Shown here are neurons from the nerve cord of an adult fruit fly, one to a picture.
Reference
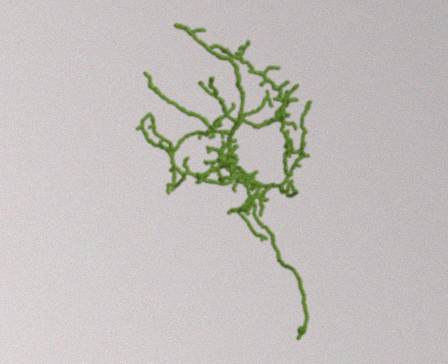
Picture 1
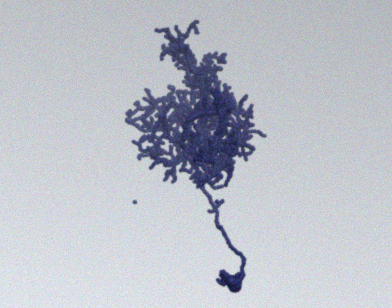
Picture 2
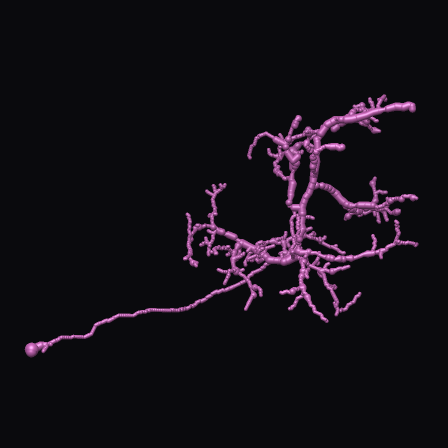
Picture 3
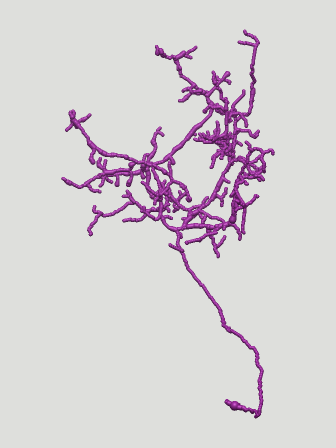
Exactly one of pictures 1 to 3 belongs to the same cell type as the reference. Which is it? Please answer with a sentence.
Picture 2 is of the same cell type.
